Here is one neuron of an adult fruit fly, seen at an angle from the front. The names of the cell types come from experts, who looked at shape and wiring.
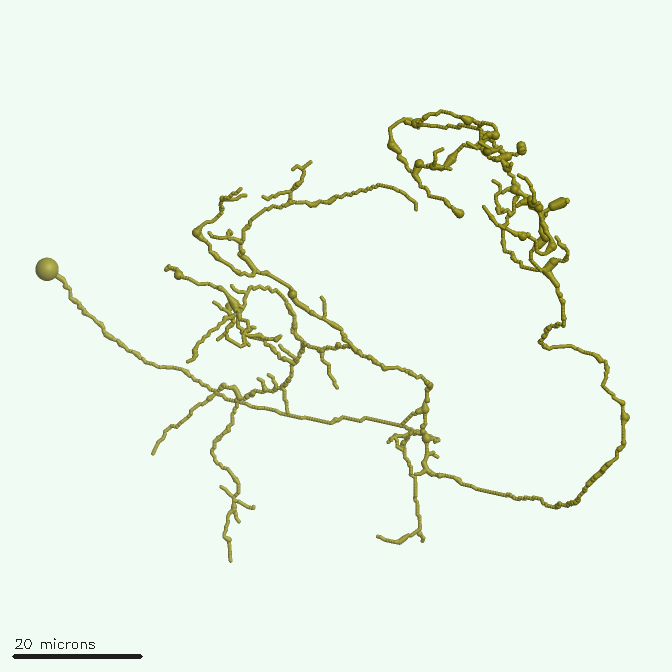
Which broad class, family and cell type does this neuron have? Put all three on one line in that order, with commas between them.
central-brain intrinsic neuron, hemilineage LHp2, CB3081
